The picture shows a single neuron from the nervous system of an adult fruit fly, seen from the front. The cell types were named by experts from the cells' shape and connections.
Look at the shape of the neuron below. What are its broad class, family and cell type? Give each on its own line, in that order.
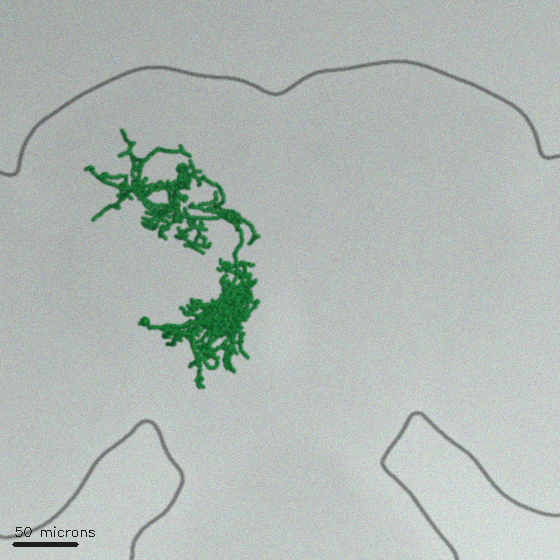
central-brain intrinsic neuron
hemilineage ALl1_ventral
CL112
